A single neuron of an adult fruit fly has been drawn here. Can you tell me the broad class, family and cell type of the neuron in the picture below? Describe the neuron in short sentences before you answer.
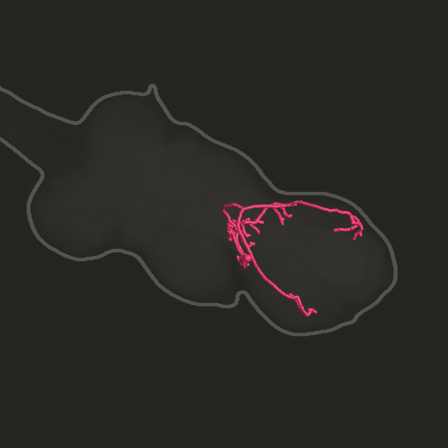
It lies in the nerve cord. The cell body can be seen in the middle of the picture. This is a nerve-cord intrinsic neuron. Its family is hemilineage 18B. The cell type is IN18B050.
